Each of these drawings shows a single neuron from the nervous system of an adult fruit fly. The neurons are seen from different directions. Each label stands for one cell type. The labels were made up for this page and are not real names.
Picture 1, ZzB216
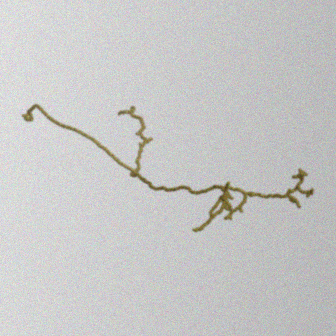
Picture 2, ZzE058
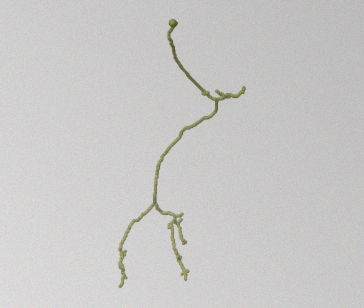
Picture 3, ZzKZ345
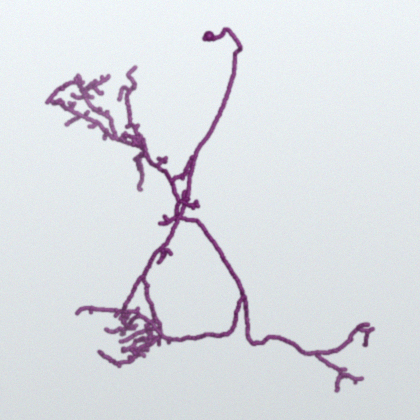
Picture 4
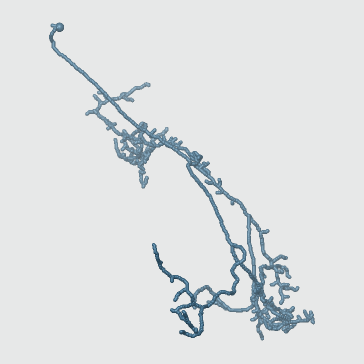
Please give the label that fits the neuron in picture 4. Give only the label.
ZzKZ345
